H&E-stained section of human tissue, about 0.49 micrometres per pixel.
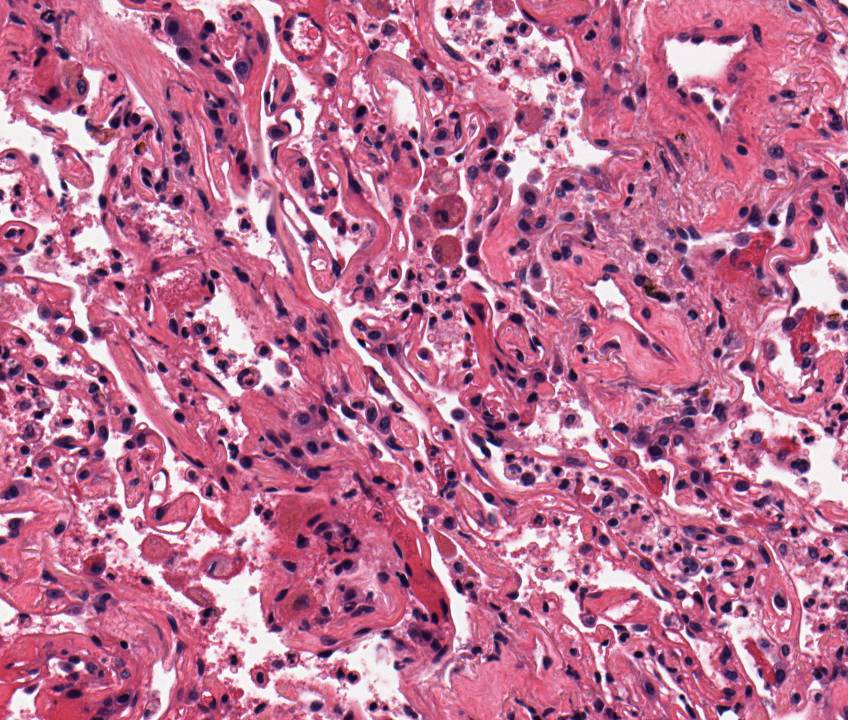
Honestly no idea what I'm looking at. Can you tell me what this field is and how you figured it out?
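Alveolus: pink septa separate slit-like and irregular clear spaces, many running diagonally from upper left to lower right.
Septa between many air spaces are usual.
Fibrous tissue with spindle and oval nuclei widens the septa here. Near top centre, large round cells with abundant pink granular cytoplasm lie free in a space.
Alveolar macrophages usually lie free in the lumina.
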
